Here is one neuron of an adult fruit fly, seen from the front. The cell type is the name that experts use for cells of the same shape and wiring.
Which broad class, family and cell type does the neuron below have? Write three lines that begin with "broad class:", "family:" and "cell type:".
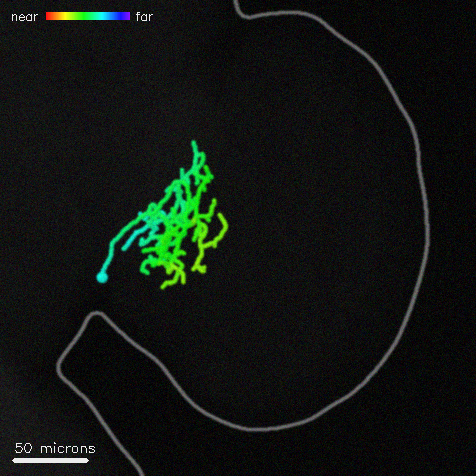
broad class: optic-lobe intrinsic neuron
family: Li
cell type: Li18a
